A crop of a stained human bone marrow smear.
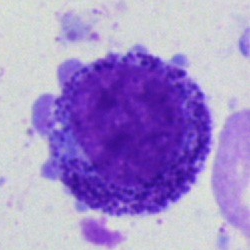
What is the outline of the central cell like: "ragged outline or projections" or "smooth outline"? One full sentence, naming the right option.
The cell's outline is ragged or frayed, or has projections, blebs or tags.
